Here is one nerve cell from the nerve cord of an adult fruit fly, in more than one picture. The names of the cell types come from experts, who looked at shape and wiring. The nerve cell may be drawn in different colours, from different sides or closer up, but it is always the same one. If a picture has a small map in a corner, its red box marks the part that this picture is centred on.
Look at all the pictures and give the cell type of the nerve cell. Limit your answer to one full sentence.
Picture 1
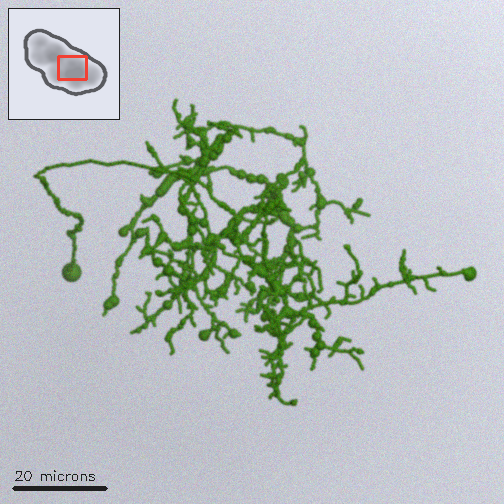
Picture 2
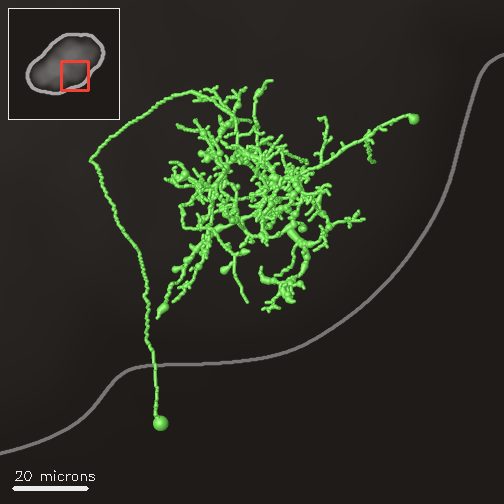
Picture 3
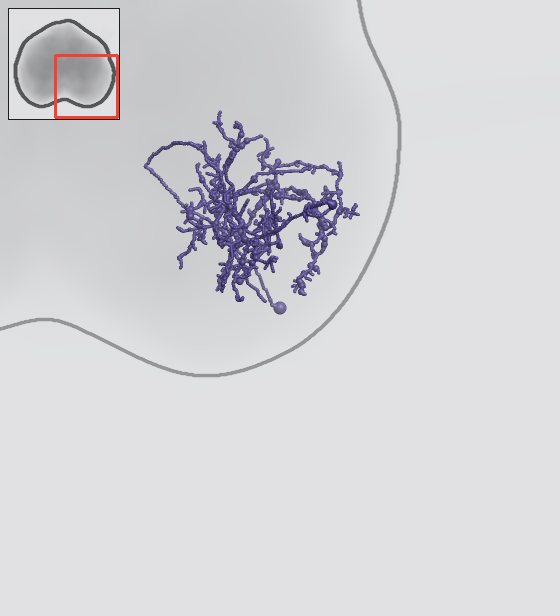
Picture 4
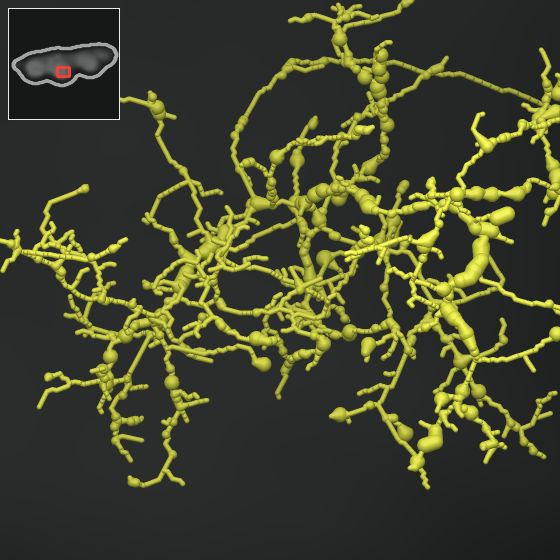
This nerve cell carries the cell type designation IN21A037.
